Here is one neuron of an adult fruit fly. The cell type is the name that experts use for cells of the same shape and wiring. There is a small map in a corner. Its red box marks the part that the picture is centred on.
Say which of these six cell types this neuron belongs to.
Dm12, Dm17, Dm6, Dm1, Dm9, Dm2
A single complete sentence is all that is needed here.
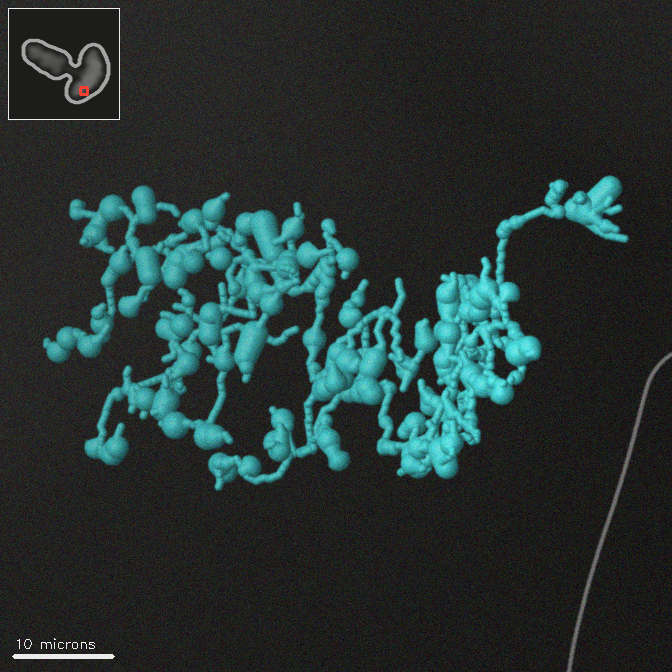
What this neuron is, by cell type, is Dm1.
